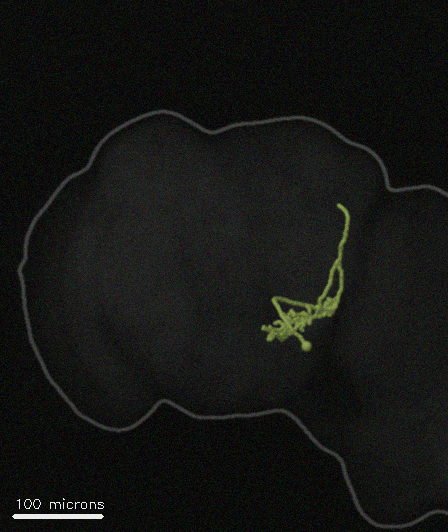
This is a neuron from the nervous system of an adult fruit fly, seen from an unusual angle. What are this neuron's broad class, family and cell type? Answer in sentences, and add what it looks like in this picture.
Its broad class is central-brain intrinsic neuron. Its family is hemilineage WEDa2. The cell type is WED025. From top to bottom in the picture it spans about 160 microns. As drawn here it is taller than it is wide.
